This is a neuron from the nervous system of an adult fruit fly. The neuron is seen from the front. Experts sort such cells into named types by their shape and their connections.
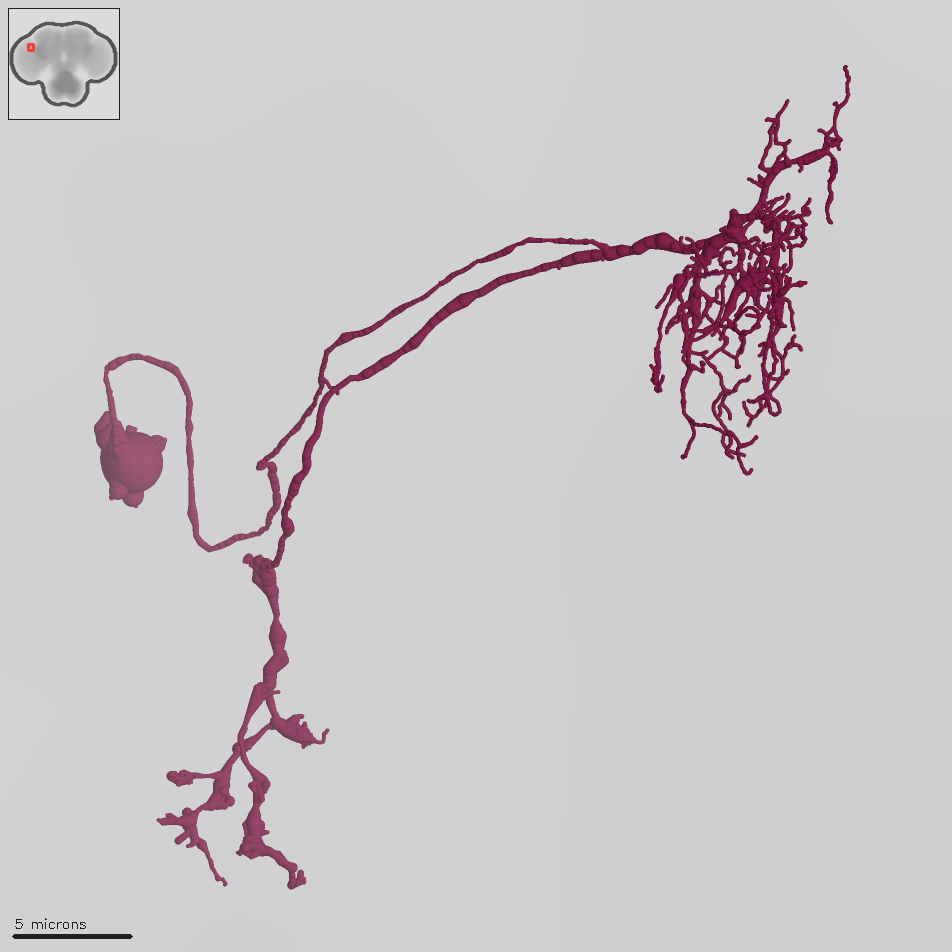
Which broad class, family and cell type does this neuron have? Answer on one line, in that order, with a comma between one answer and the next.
optic-lobe intrinsic neuron, T, T5c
